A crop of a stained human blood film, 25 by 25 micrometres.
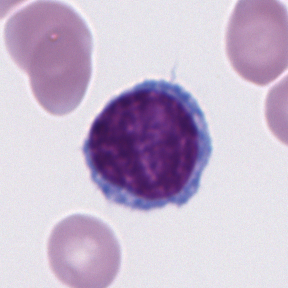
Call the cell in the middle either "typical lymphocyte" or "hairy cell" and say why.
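This one is a typical lymphocyte. What settles it is the cytoplasm: it forms only a narrow rim, and that rim stains blue.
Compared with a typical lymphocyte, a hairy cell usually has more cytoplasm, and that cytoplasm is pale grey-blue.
The nucleus is round and about 10 micrometres across, in a cell about 11 micrometres across, and it fills about 70% of the cell's area. The rim is widest along the bottom of the cell. The chromatin is dark purple and coarsely clumped. You will also notice a single fine thread projecting from the top edge.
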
